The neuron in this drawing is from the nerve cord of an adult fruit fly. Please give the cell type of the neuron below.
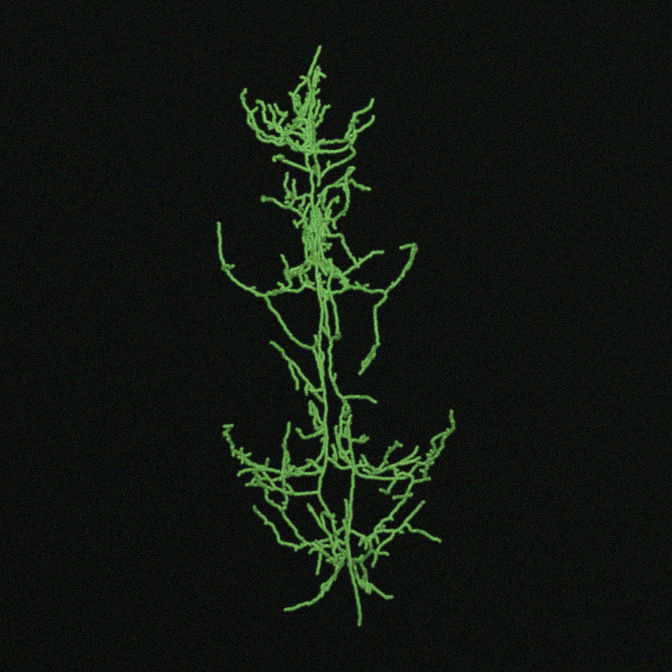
DNg98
